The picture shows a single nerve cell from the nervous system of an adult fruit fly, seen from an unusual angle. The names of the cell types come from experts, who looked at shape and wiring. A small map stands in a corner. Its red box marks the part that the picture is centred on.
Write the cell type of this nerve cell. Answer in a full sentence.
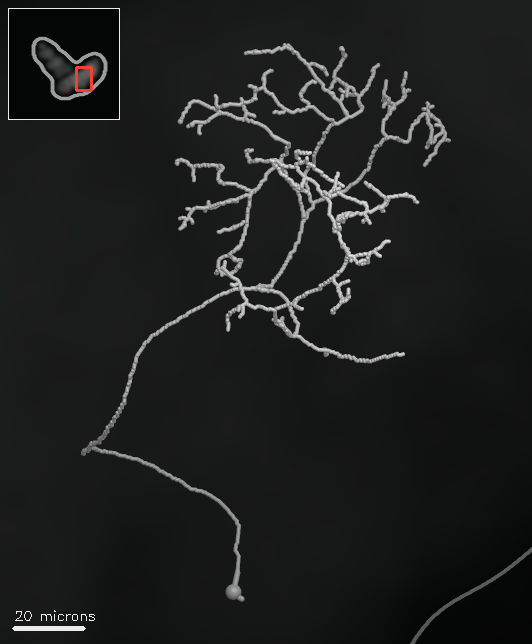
The cell type is FB5W_a.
